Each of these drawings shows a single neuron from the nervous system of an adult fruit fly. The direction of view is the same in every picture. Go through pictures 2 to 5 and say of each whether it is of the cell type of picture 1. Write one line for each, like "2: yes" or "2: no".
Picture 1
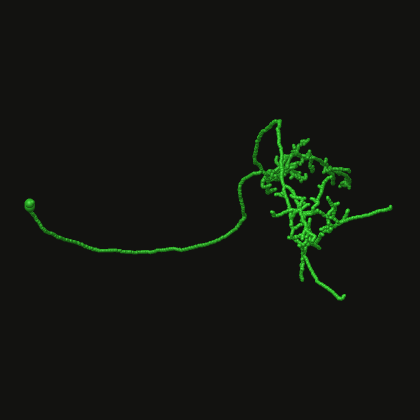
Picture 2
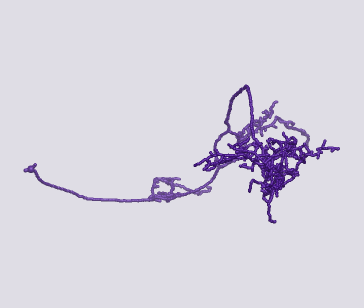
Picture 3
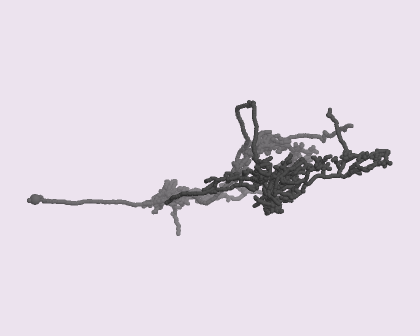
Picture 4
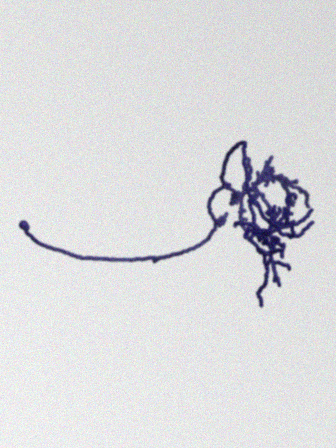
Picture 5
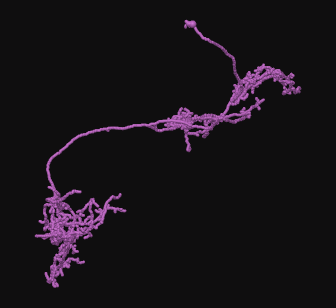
2: yes
3: no
4: yes
5: no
